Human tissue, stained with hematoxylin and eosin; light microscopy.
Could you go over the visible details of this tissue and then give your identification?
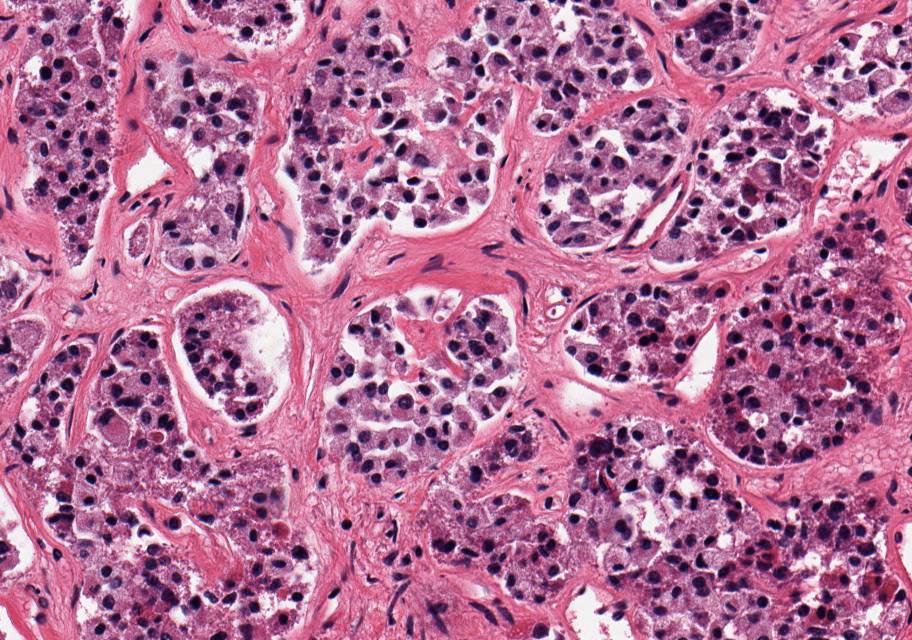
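Everywhere I look, the cells are gathered in rounded nests, with branching bands of stroma between them. Those nest cells have round, darkly stained nuclei and granular purplish cytoplasm. And the nests are solid; I find no glandular lumens inside. This tissue is pituitary.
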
